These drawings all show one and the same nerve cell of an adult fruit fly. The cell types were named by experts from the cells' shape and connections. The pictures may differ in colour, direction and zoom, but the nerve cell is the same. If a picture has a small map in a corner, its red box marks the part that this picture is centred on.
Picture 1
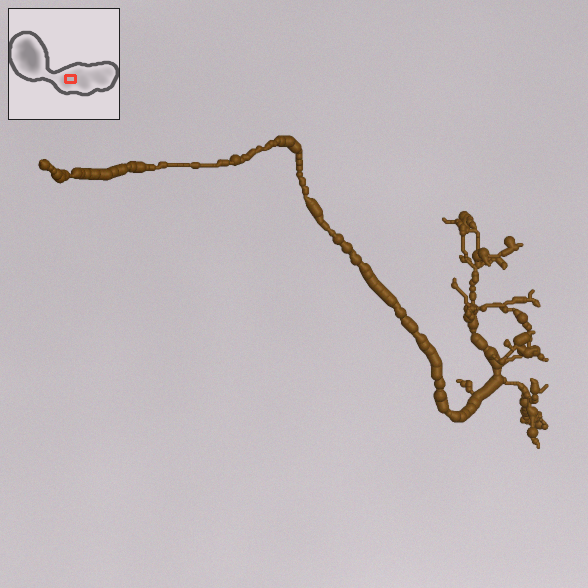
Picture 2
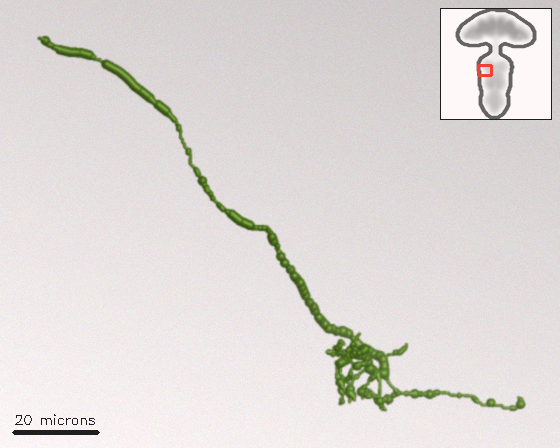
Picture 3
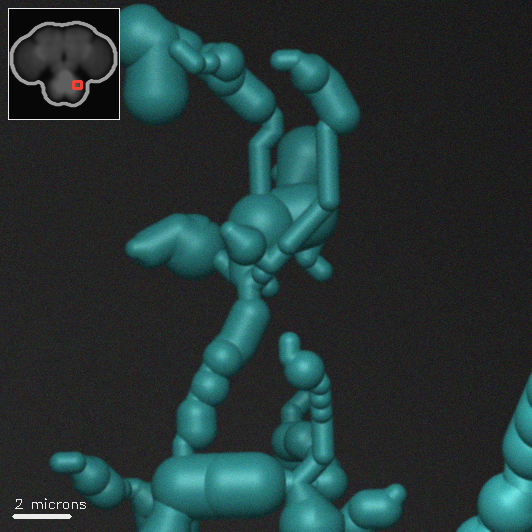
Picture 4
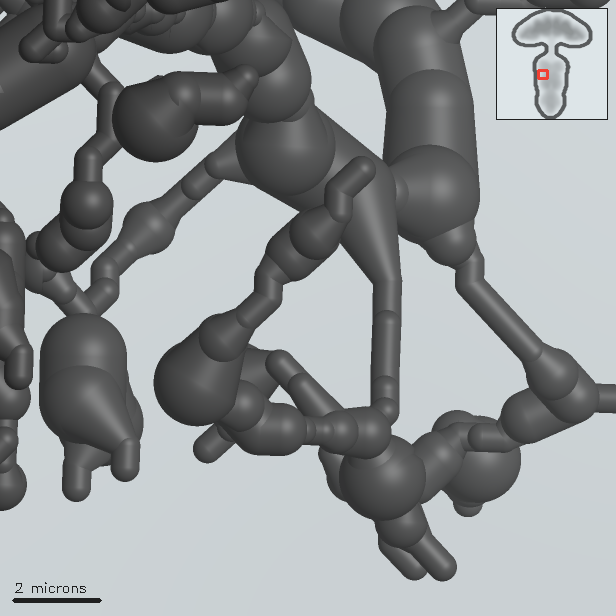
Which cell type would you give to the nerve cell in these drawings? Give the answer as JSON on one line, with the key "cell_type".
{"cell_type": "SNta04"}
